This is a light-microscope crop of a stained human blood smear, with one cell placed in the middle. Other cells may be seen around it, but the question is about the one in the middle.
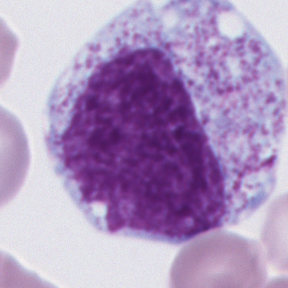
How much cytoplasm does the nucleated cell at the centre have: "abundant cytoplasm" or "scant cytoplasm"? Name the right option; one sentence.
Its nucleus is set within plentiful cytoplasm.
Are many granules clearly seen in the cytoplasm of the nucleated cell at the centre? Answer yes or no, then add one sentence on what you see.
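Yes. Many fine purplish-red granules are scattered throughout the cytoplasm.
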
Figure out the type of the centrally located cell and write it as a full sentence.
The cell found in the middle of this crop is a myelocyte.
